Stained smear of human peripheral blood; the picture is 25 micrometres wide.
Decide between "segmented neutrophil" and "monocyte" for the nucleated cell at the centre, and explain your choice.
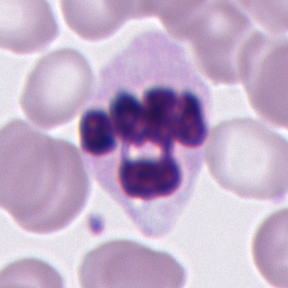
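Segmented neutrophil. Deciding point: the cytoplasm is plentiful and pale pinkish-lilac.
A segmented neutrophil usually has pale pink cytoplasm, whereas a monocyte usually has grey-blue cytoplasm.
Also seen: dark purple, coarsely clumped chromatin; only fine, faint lilac granules in the cytoplasm; an irregular outline narrowing towards the bottom.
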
